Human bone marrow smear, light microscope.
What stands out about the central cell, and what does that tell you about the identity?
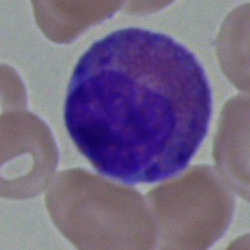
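Round cell, smooth outline, no projections or blebs on the surface. Chromatin dark purple, condensed rather than fine. No clear vacuoles in the cytoplasm. Cell: eosinophil.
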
